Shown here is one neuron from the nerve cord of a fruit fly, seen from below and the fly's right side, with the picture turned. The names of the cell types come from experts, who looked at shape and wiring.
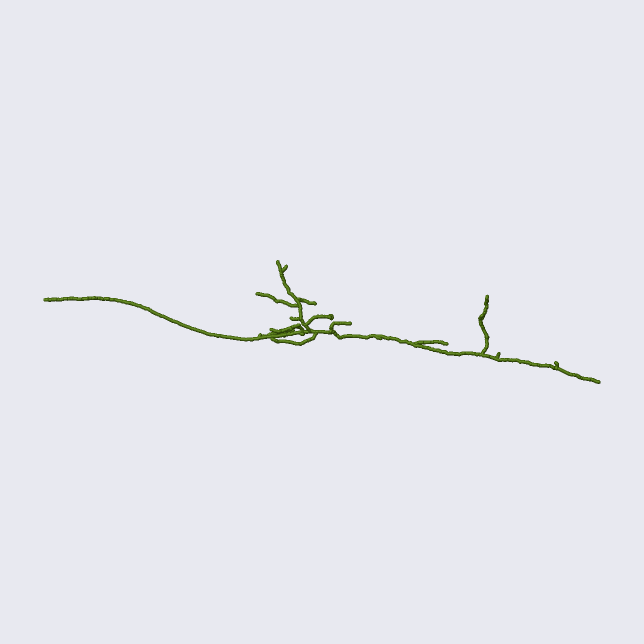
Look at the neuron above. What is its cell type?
DNp41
